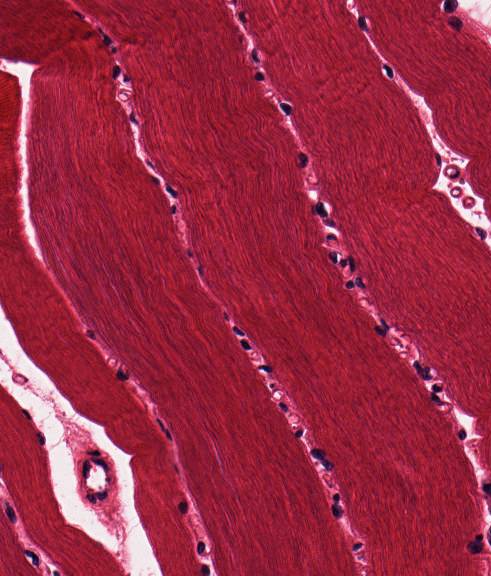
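Skeletal muscle. Fibre cytoplasm stains a deep, even red with eosin. Dark, flattened, elongated nuclei sit at the fibre edges, along the clefts between fibres. Fibres of this skeletal muscle lie side by side, neither branching nor joining one another. A few round red blood cells lie in the gap between fibres, upper right.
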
